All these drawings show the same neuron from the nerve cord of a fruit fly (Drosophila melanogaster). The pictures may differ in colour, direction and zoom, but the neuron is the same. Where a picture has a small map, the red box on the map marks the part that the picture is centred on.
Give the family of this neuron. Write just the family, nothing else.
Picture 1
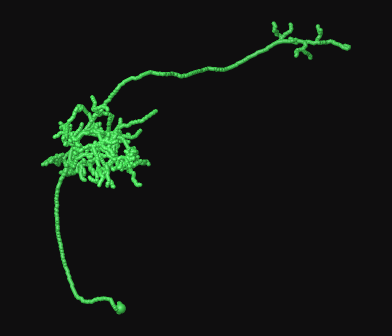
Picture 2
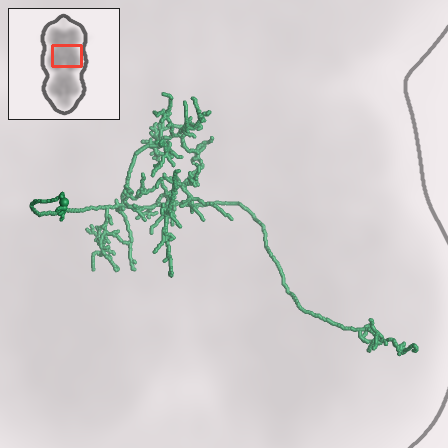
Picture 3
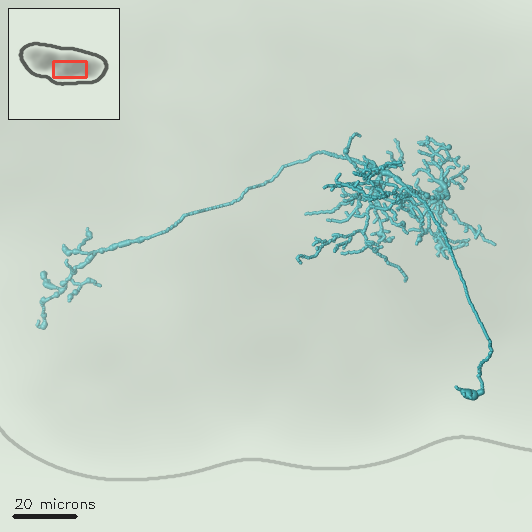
hemilineage 07B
